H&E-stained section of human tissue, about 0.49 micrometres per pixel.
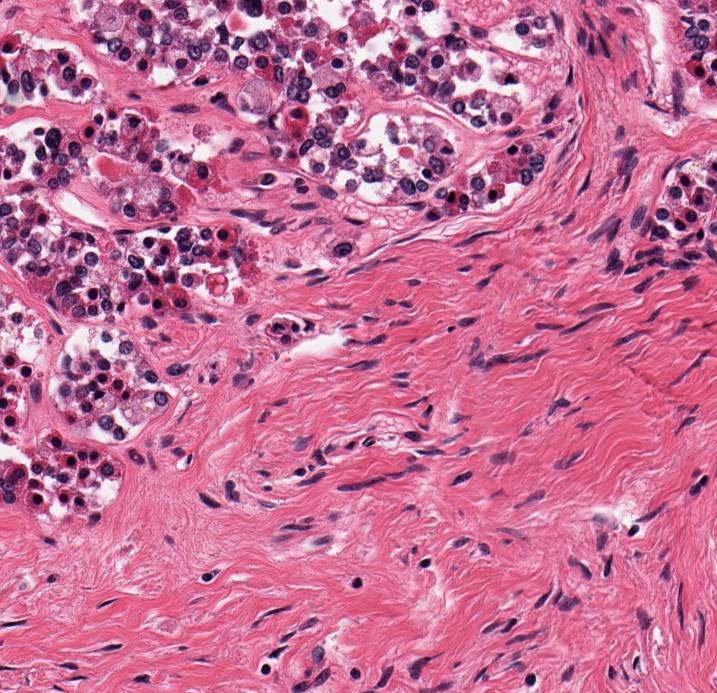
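Pituitary: clustered cells occupy the upper left of the field, and dense pink fibrous tissue occupies the lower and right part. At upper left the cells lie in rounded nests separated by thin pink fibrous bands, and scattered cells within the nests have bright red cytoplasm. In the fibrous tissue at lower right, spindle-shaped fibroblast nuclei lie along wavy collagen fibres.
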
